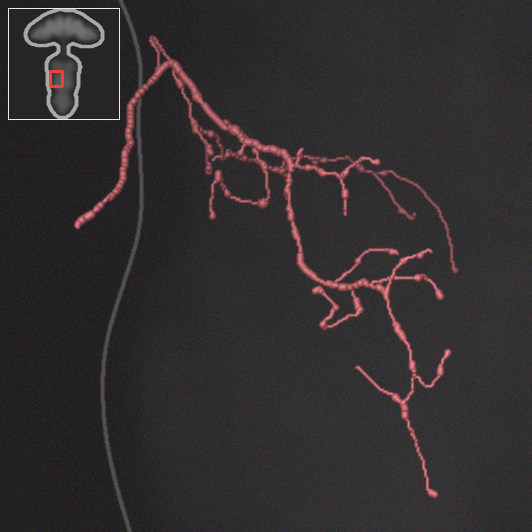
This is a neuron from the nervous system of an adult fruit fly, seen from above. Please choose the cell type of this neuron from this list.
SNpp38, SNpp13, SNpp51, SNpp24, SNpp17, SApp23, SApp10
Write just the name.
SNpp13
